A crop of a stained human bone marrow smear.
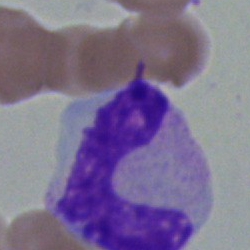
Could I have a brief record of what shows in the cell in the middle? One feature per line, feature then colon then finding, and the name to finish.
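Nucleus: curved, unsegmented band bent into a C shape opening to the right
Chromatin: dark purple, coarsely clumped, small paler patches between clumps
Cytoplasm: moderate amount, pale lilac, filling the hollow of the curve on the right
Granules: fine and faint lilac, within the cytoplasm
Cell type: band neutrophil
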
